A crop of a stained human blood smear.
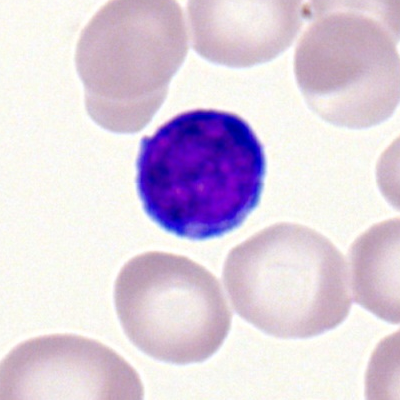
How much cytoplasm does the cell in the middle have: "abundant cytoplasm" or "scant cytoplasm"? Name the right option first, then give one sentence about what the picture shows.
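Scant cytoplasm. Only a very scant rim of cytoplasm is visible around the nucleus.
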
